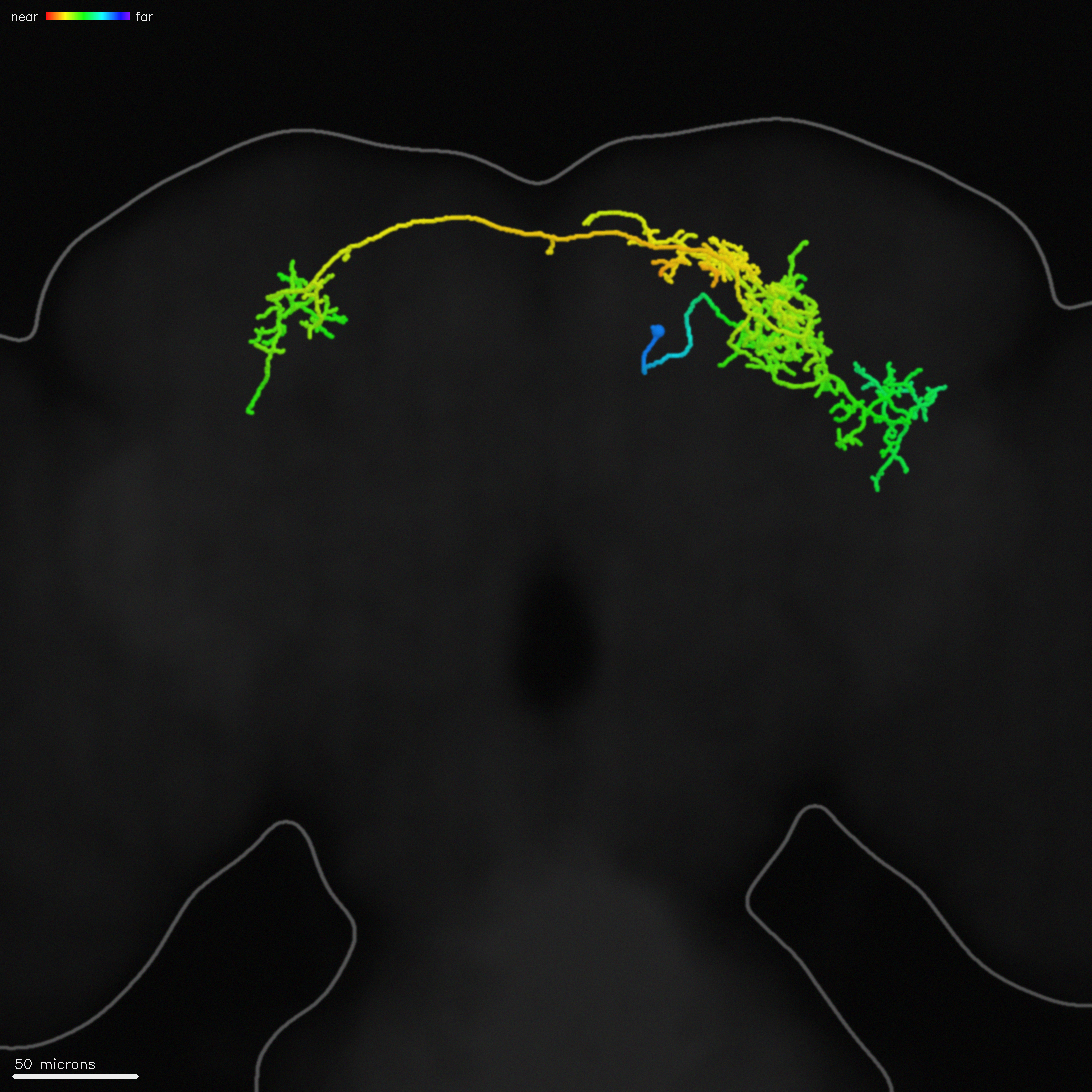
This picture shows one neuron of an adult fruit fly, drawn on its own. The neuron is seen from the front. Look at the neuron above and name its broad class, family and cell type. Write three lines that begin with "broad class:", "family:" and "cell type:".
broad class: central-brain intrinsic neuron
family: hemilineage DM4_dorsal
cell type: pC1_3b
